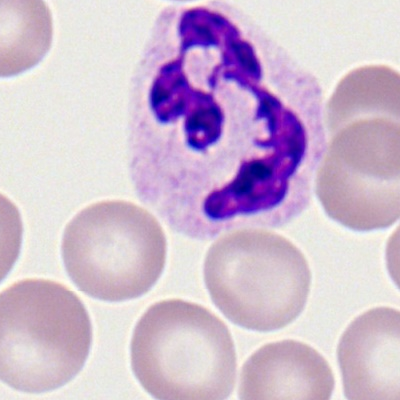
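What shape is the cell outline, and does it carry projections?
Roughly rounded and smooth, with no surface projections.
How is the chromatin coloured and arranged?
Dark purple and coarsely clumped.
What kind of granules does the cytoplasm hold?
Fine, faint pinkish granules rather than large coarse ones, set in abundant pale pinkish-lilac cytoplasm.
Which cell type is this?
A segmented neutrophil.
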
